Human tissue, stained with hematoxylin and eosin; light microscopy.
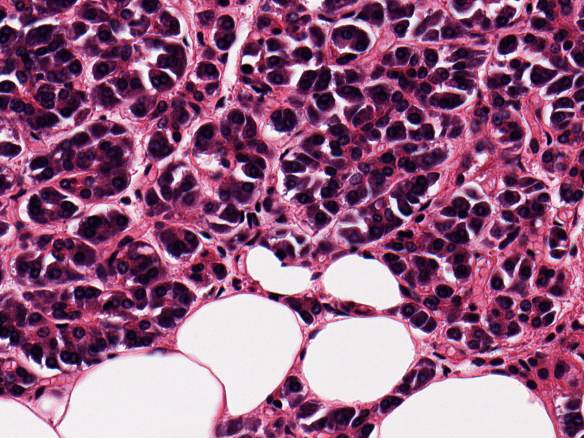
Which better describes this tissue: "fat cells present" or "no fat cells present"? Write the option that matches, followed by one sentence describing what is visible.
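Fat cells present. A group of adipocytes, seen as large empty rounded spaces with thin walls, lies along the lower part of the field.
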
